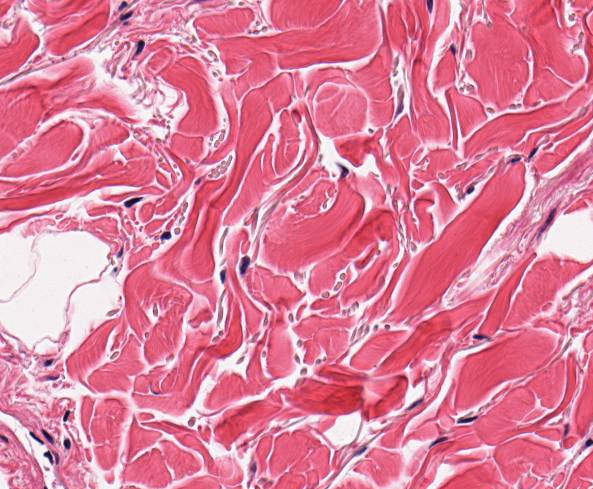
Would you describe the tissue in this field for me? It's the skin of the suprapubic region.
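Notice how eosinophilic muscle fibres fill almost the whole field, cut in many planes and directions. Their cytoplasm is a fairly even bright pink. White clefts separate many fibres, and the largest empty space sits at the left edge, about mid-height. You'll see no epithelium anywhere.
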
